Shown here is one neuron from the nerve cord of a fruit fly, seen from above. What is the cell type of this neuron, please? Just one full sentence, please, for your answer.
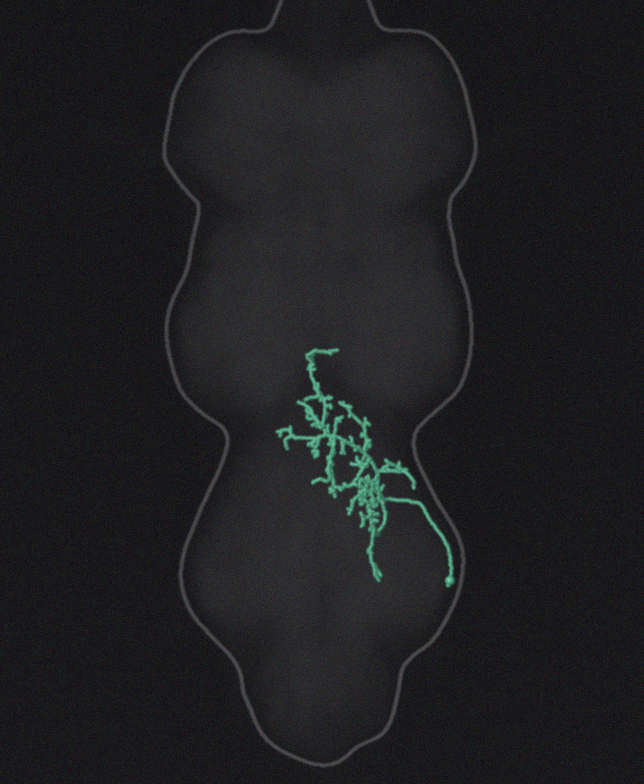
It is IN09A055 that this neuron is, by cell type.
